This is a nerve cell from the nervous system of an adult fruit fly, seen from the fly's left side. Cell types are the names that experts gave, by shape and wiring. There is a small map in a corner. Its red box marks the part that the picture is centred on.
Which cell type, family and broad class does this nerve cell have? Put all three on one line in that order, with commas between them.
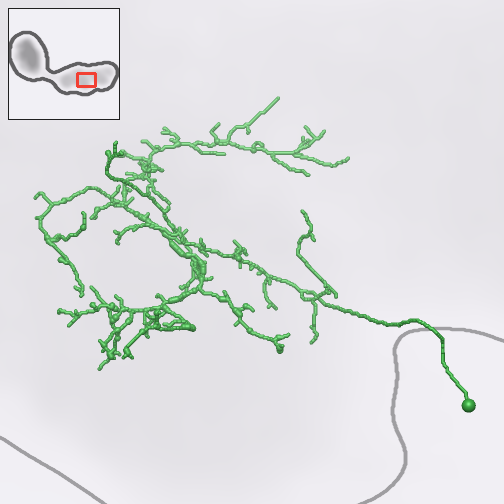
IN21A052, hemilineage 21A, nerve-cord intrinsic neuron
